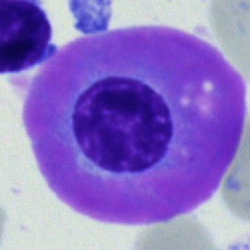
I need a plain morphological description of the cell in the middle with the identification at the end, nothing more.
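Coarse, clumped chromatin shows paler patches between darker masses. Cytoplasm is abundant, taking up far more of the cell than the nucleus does. It stains a deep purple-violet. A few small clear vacuoles lie in its upper right part. This is a plasma cell.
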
